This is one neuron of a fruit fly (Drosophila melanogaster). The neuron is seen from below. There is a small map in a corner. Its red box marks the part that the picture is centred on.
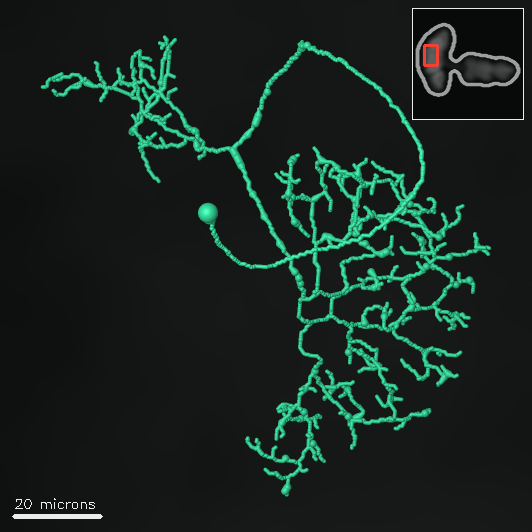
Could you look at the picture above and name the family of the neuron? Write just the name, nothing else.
hemilineage LALv1_dorsal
